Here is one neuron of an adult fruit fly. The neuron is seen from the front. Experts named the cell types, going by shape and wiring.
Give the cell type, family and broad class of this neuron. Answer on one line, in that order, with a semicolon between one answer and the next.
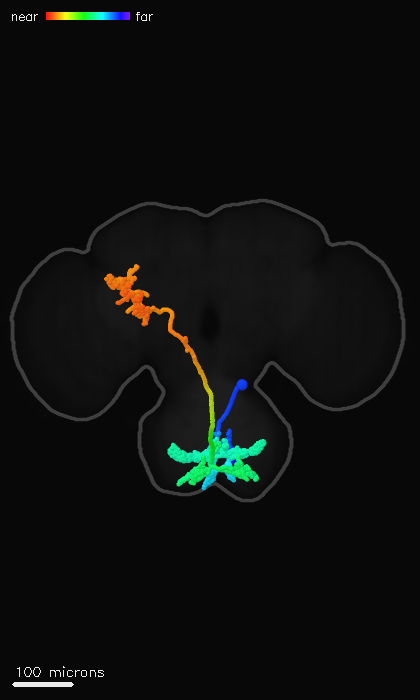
AN05B102a; hemilineage 05B; ascending neuron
